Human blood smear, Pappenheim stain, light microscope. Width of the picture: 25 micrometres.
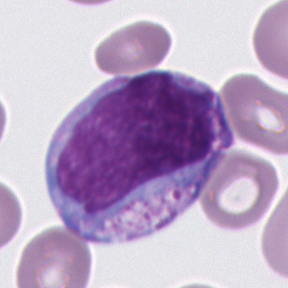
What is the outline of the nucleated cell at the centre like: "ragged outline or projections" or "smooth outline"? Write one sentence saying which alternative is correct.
There is a smooth outline around this cell, free of projections.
